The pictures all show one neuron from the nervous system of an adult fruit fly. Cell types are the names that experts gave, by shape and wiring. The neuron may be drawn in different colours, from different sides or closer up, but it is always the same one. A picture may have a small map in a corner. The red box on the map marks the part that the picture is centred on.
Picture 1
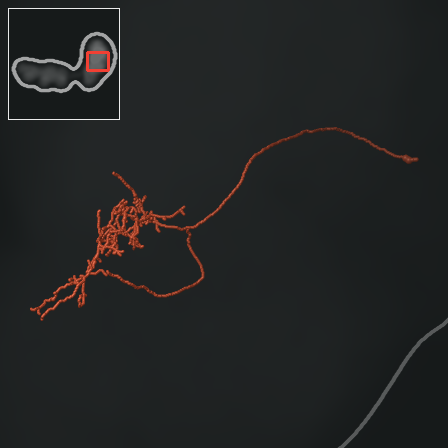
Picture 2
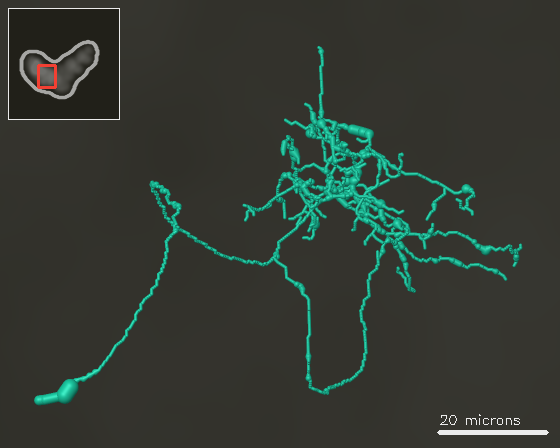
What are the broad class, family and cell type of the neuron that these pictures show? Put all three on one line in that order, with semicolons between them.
central-brain intrinsic neuron; hemilineage AOTUv1_ventral; PS033_b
